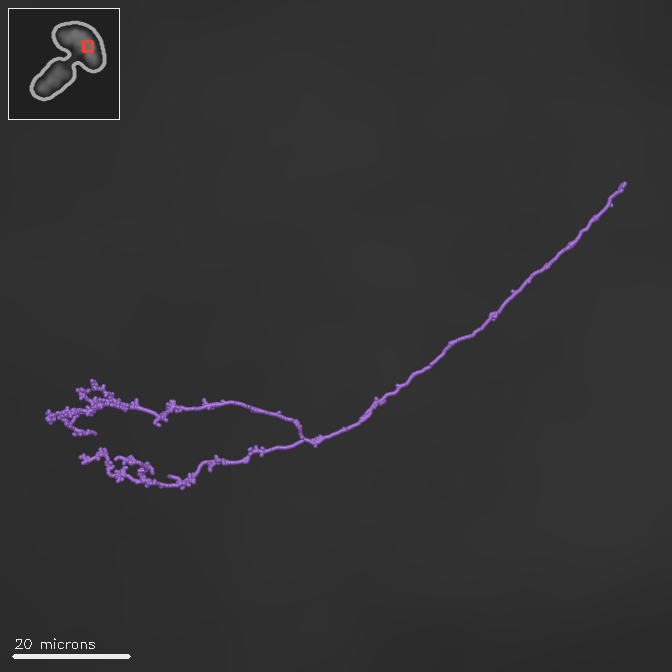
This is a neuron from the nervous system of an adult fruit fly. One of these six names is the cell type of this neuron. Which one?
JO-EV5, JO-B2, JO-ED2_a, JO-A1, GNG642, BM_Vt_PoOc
JO-EV5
